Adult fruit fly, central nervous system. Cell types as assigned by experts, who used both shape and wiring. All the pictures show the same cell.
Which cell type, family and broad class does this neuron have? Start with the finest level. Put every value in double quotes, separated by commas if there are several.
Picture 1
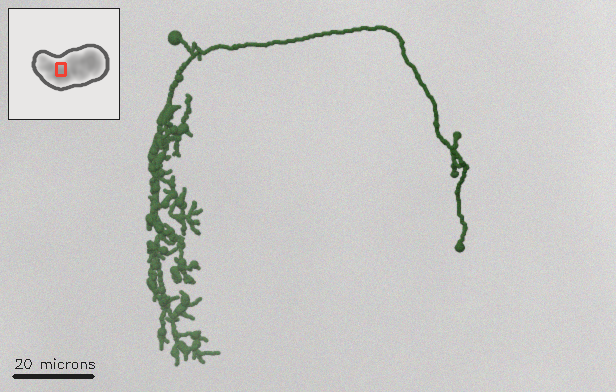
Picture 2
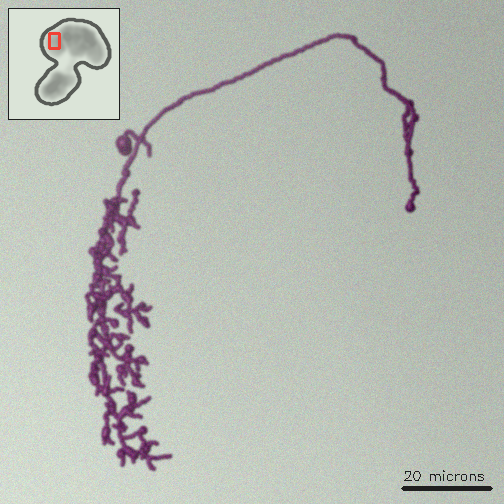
"Tlp14", "Tlp", "optic-lobe intrinsic neuron"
